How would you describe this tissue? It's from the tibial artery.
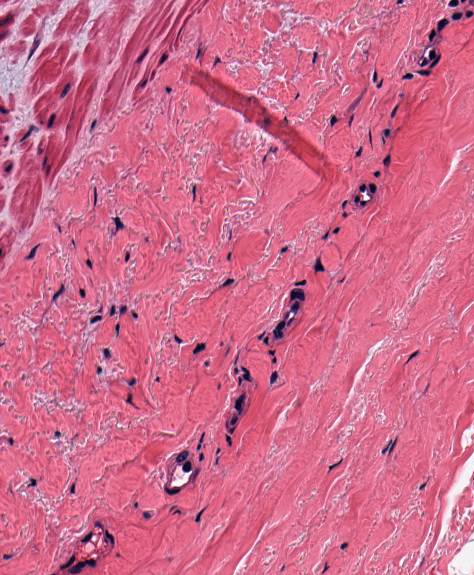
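Most of this field is taken up by pink collagen fibre bundles with few cells among them. The scattered stromal nuclei are small, dark and spindle-shaped. Fine white lacy gaps split the collagen on the left and in the centre. No fat cells are present.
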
